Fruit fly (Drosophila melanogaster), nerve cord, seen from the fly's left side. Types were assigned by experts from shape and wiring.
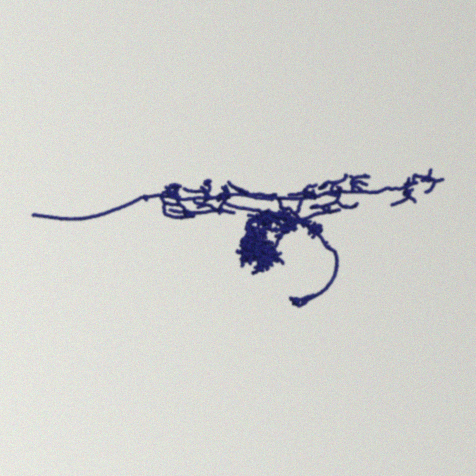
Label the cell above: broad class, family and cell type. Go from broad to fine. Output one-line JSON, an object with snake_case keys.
{"broad_class": "ascending neuron", "family": "hemilineage 06B", "cell_type": "AN06B089"}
